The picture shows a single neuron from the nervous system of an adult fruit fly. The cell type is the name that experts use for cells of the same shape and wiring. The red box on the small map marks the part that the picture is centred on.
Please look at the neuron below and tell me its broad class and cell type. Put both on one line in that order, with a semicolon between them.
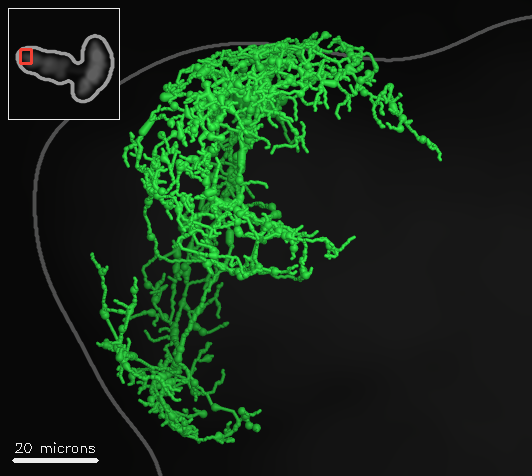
nerve-cord intrinsic neuron; INXXX197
